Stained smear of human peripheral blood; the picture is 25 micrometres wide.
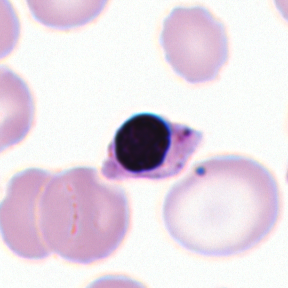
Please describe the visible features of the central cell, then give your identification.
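First, the cell's size: about 9 by 6 micrometres. The nucleus lies off-centre, toward the left, and its chromatin is very dark and densely condensed throughout. The cytoplasm looks pale pinkish-lilac, and just to the upper right of the nucleus there are a few tiny dark purple dots. This is a normoblast.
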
